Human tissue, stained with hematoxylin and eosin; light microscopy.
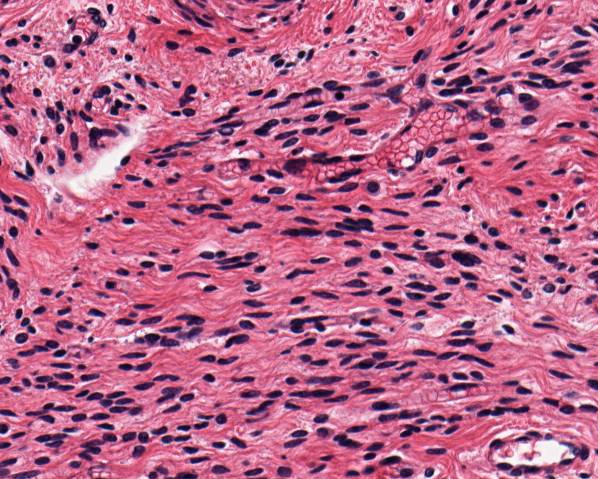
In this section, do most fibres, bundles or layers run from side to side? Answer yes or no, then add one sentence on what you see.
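Yes. Spindle cells are arranged in streaming fascicles that run mainly horizontally across the lower two-thirds of the field.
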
